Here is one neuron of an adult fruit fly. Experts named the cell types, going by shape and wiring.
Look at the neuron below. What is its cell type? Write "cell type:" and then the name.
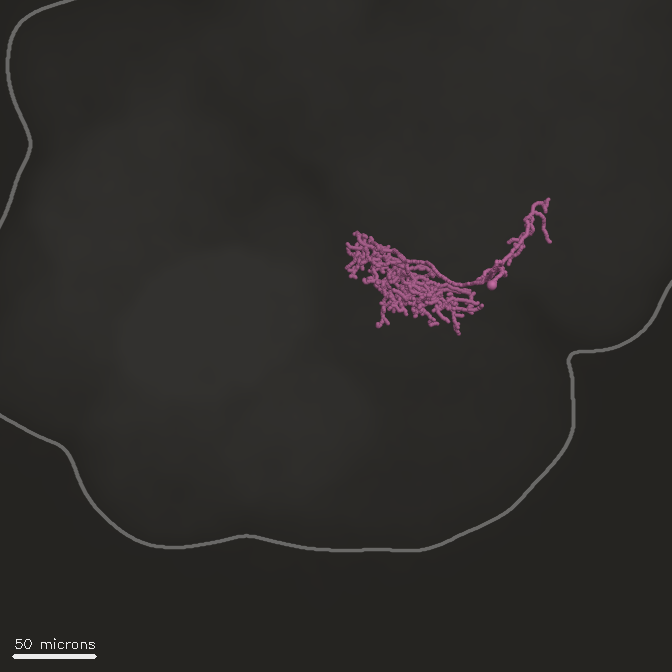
cell type: LoVP14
